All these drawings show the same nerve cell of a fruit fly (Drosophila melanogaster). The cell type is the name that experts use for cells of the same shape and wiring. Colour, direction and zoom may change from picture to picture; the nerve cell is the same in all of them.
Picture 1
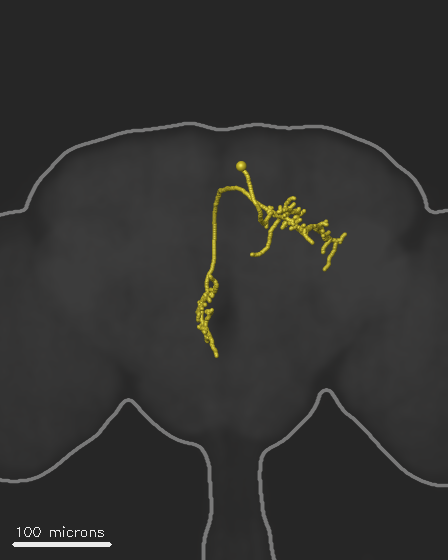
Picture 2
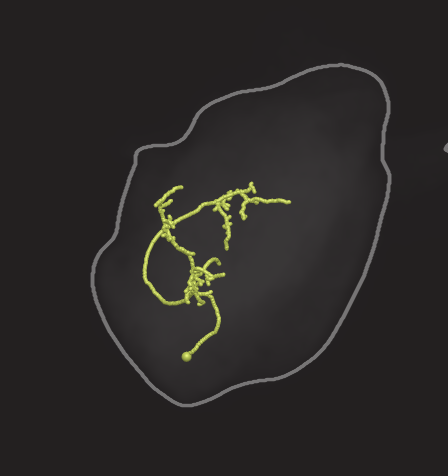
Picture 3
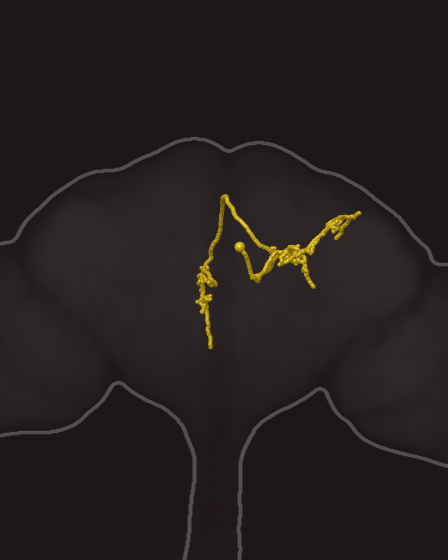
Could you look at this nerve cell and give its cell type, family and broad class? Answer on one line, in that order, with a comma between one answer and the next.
CB4231, hemilineage SMPpm1, central-brain intrinsic neuron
